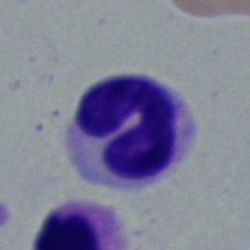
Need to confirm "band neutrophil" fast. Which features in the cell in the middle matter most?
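This cell is a band neutrophil.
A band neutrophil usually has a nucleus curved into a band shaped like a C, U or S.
Here the nucleus is a thick curved band bent into a horseshoe, which agrees with the name. The notch of the horseshoe opens toward the lower left. The chromatin stains dark purple and appears dense and clumped, and the cytoplasm is pale lilac.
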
